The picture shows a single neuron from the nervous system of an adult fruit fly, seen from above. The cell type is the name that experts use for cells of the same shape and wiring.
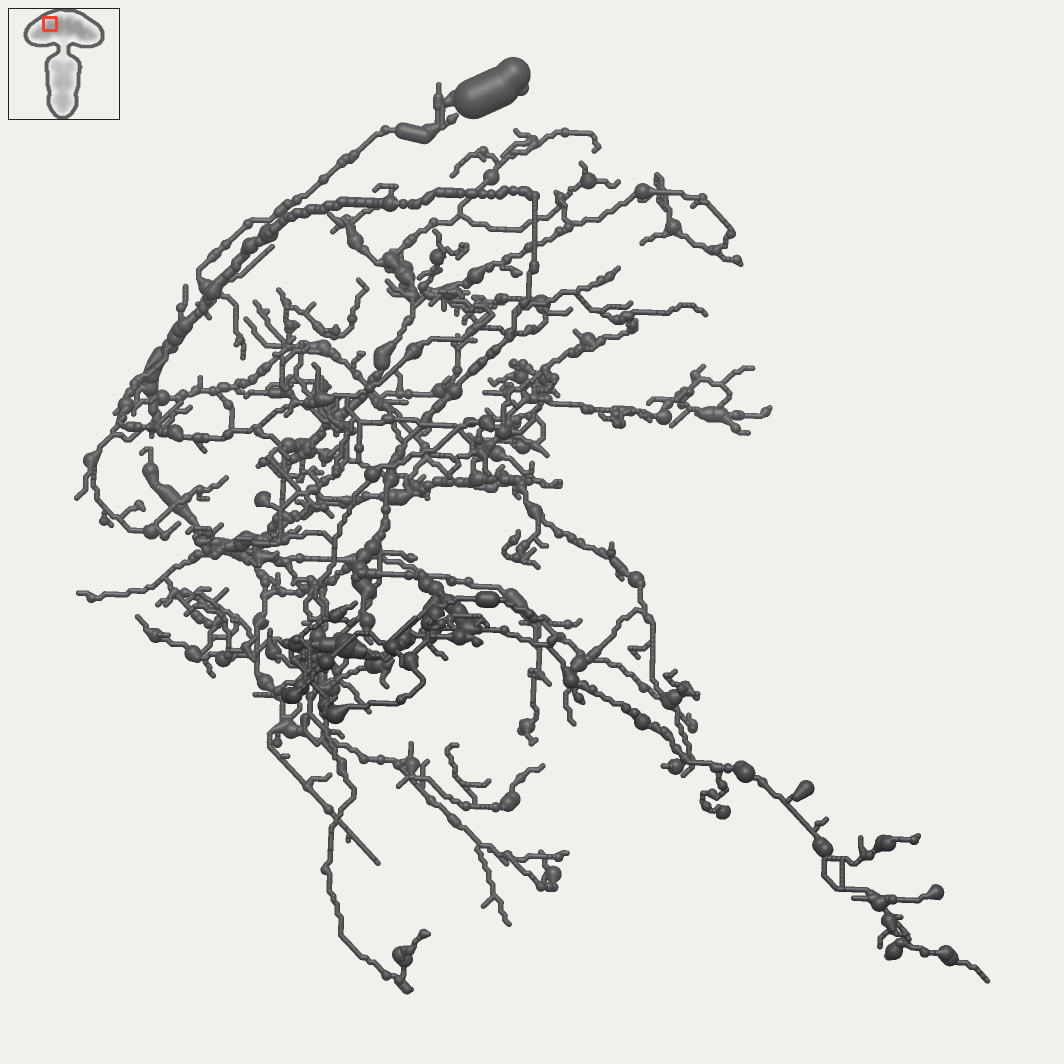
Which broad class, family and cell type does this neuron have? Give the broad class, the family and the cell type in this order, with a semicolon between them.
central-brain intrinsic neuron; hemilineage VLPa1_lateral; AVLP302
